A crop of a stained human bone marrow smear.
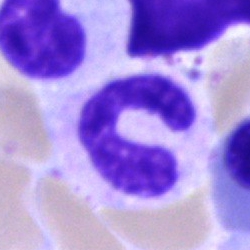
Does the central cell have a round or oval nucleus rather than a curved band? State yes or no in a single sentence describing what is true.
No, the nucleus of this cell is a bent band with no separate lobes.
